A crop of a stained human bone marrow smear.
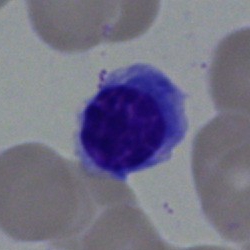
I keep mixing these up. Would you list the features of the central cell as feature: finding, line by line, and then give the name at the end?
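Outline: irregular, with a ragged right edge
Nucleus: off-centre toward the left
Cytoplasm: rim widest on the right
Granules: none seen
Cell type: erythroblast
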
